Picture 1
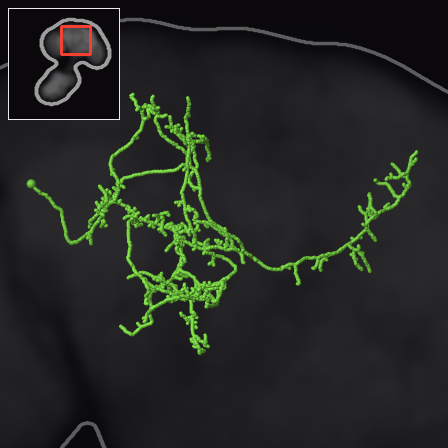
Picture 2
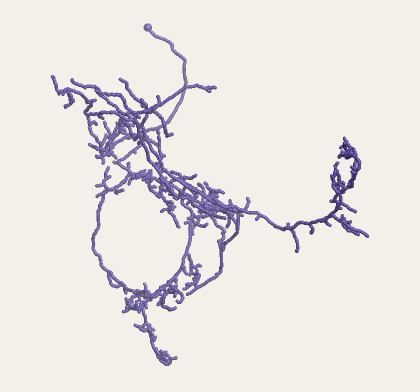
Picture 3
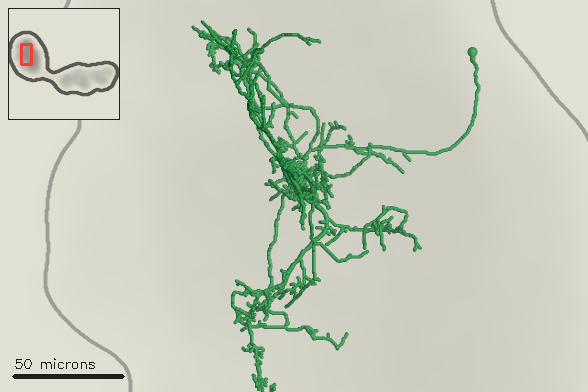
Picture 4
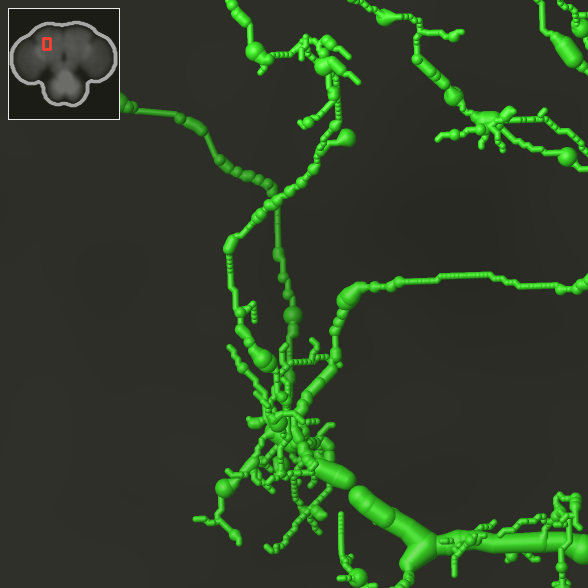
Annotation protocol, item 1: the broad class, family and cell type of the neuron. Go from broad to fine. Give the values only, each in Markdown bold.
**central-brain intrinsic neuron**, **hemilineage DL1_ventral**, **VES205m**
